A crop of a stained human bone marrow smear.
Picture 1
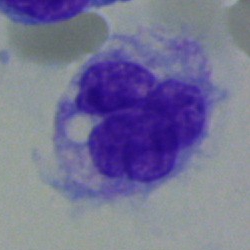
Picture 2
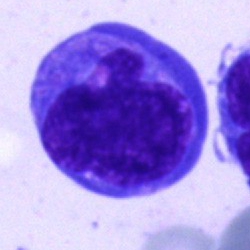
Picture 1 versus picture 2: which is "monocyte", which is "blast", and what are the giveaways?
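In picture 1 the cell is a monocyte; in picture 2 it is a blast. Their outlines differ: the monocyte's border is irregular and ragged, with wispy, frayed edges of cytoplasm, whereas the blast is round and smooth. In the monocyte a moderate rim of pale blue-grey cytoplasm surrounds the nucleus; in the blast the nucleus fills most of the cell, and the cytoplasm is a blue rim, widest at the upper left.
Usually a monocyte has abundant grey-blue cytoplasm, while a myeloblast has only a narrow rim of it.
A single clear round vacuole lies in the monocyte's cytoplasm on the left side of the nucleus.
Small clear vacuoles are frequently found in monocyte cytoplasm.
The monocyte's chromatin stains deep purple and is fairly dense, with only small paler patches; the blast's is dark purple and somewhat clumped. No distinct granules are seen in the blast's cytoplasm.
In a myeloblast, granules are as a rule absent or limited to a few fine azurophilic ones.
Each picture also holds part of another cell: a purple-stained one cut off by the top-left corner in picture 1, and one cut off at the right edge in picture 2.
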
